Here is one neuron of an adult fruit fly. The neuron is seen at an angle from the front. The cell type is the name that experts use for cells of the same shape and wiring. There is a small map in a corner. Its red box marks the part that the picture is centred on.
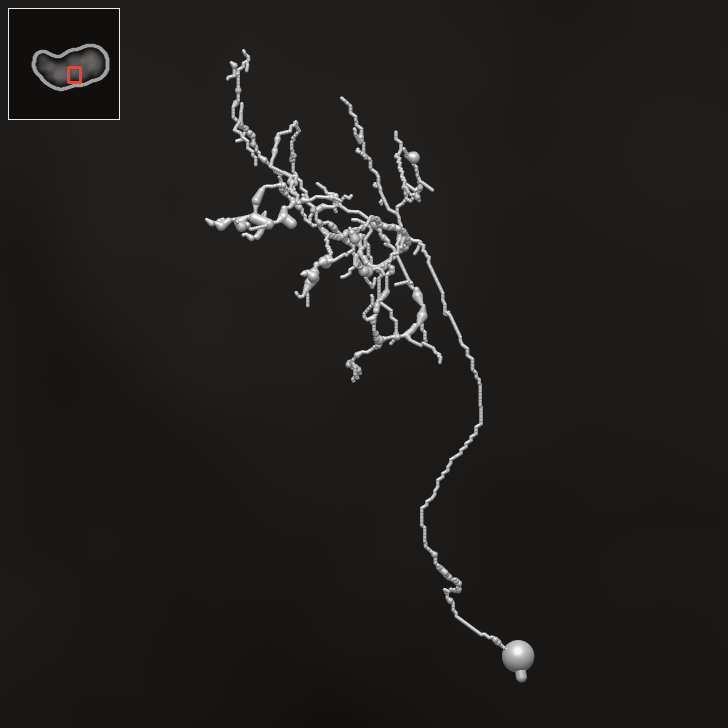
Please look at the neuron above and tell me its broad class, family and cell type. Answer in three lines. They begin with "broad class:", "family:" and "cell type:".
broad class: central-brain intrinsic neuron
family: hemilineage LB3
cell type: GNG332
